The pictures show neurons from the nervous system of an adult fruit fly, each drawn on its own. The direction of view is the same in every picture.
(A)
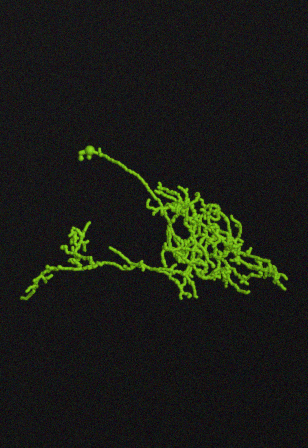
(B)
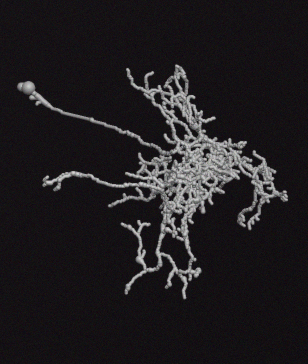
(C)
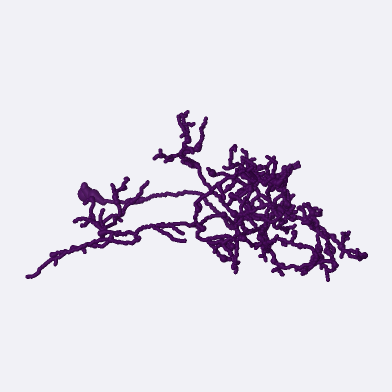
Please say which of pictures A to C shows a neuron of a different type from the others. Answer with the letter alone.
B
